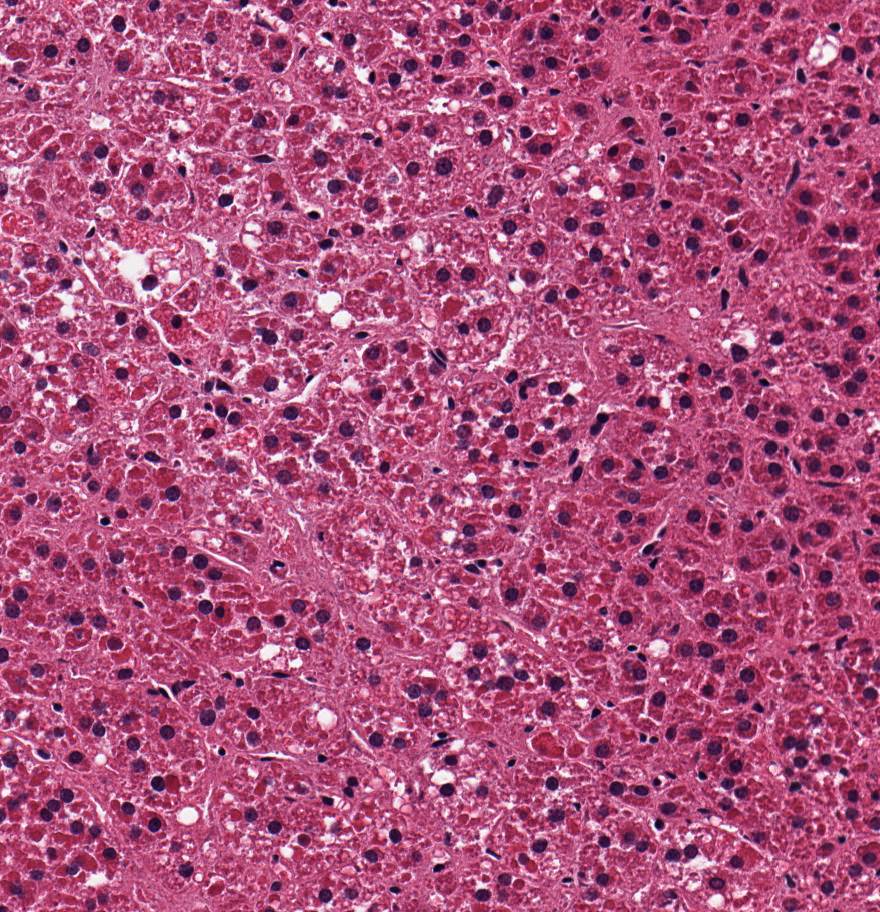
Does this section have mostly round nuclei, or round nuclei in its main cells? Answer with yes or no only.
Yes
